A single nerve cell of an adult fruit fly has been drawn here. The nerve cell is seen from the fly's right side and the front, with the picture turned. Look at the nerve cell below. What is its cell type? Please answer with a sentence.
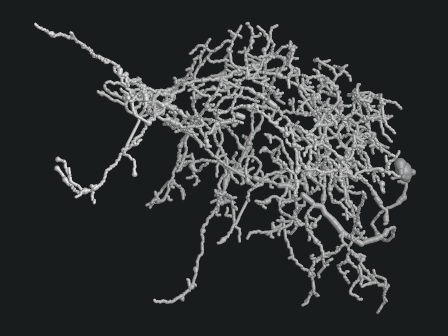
The cell type is AVLP566.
